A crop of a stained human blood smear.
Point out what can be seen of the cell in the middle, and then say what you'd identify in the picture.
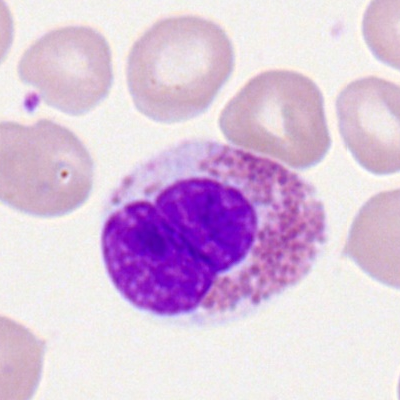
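Start with the outline: round to slightly oval, and smooth. Now the cytoplasm, which holds many coarse pink-orange granules, most crowded on the right side. You won't find any clear vacuoles among them. This cell is an eosinophil.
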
